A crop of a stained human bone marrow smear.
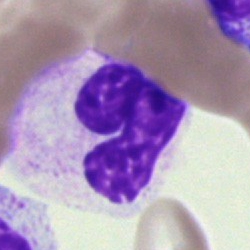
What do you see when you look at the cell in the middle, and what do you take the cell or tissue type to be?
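Nucleus bean-shaped, deep notch cutting in from its left side. Nucleus off-centre toward right of cell. No nucleolus seen. Cytoplasm without vacuoles. Cell: band neutrophil.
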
